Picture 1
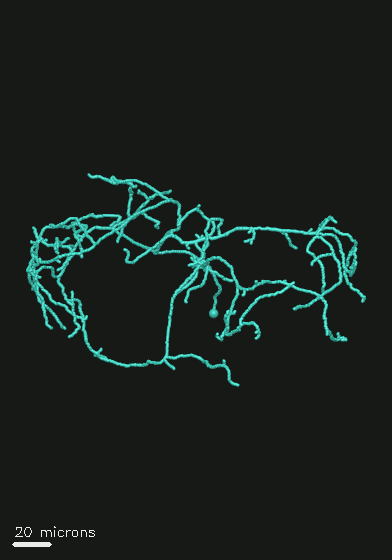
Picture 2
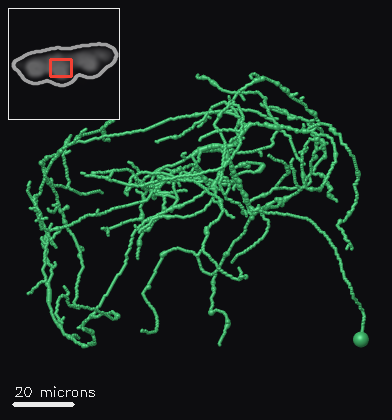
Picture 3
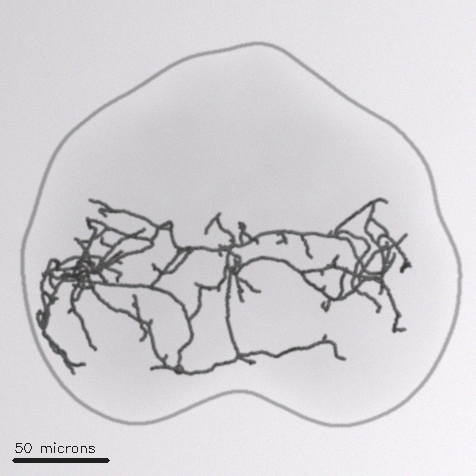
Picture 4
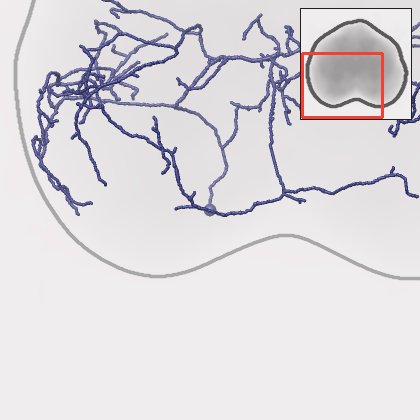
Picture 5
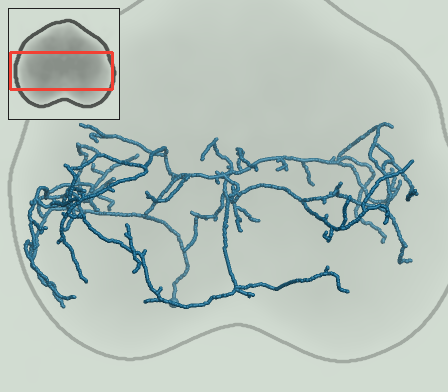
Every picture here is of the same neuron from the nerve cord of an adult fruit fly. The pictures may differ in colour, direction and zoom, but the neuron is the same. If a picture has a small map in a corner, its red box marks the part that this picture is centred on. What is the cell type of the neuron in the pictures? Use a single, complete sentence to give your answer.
It is IN04B016 that names the cell type of this neuron.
